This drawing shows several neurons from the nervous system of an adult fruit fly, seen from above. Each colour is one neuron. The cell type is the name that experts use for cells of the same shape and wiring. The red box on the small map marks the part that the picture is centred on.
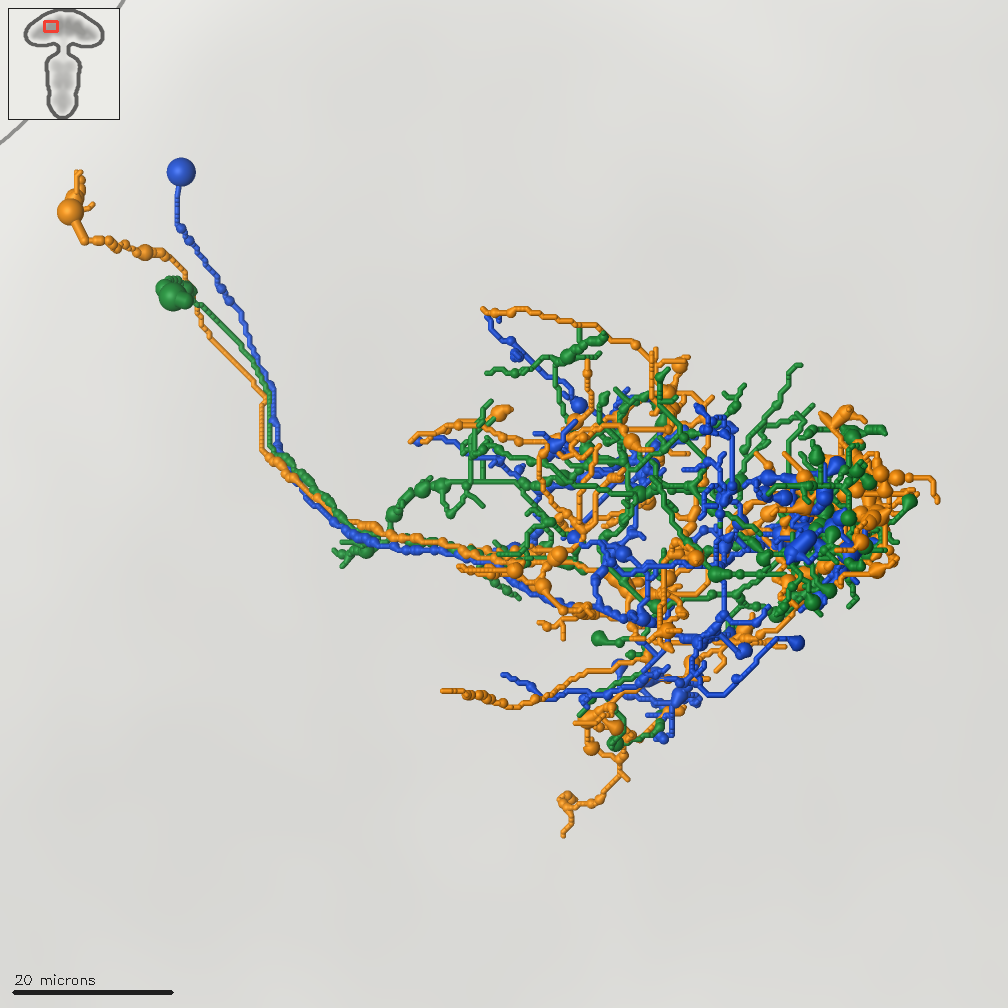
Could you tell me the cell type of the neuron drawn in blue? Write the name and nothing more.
SLP178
